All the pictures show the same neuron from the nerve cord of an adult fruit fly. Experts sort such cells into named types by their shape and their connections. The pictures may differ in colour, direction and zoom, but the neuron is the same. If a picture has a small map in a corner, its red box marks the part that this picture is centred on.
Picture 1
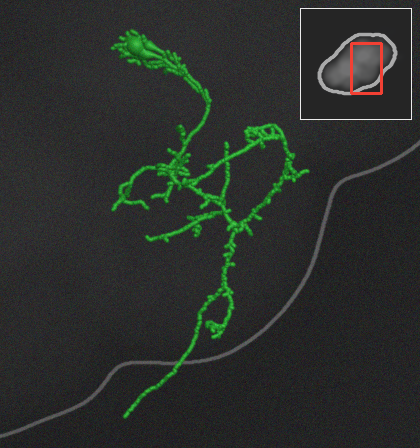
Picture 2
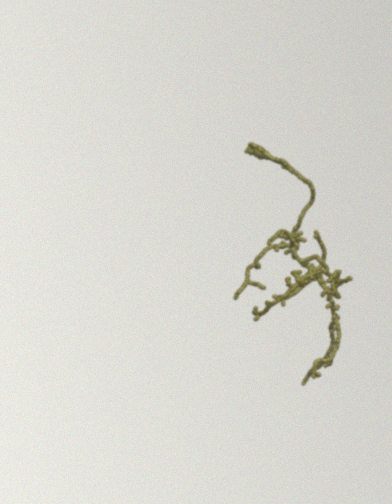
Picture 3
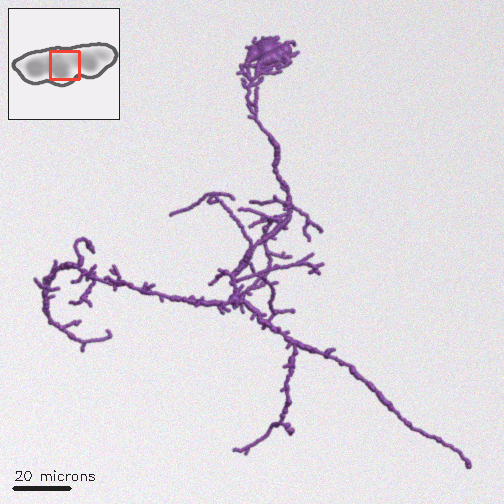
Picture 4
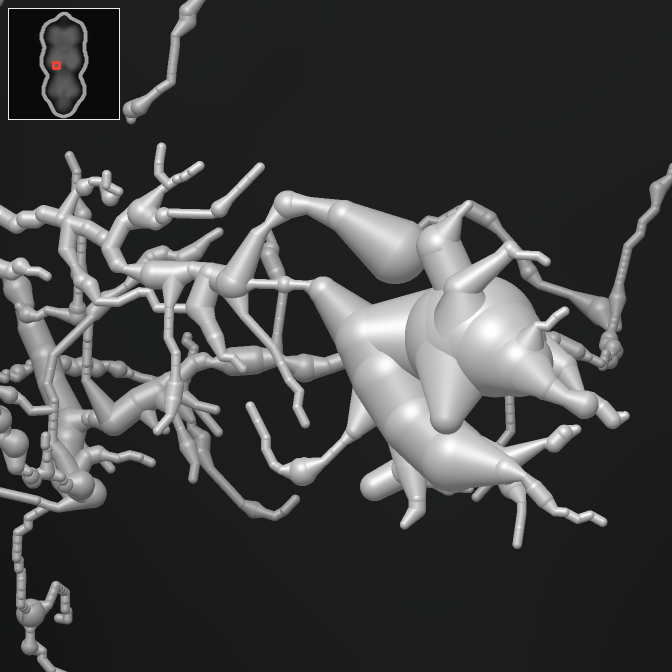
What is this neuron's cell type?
Tr extensor MN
